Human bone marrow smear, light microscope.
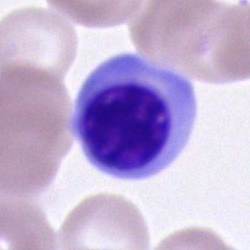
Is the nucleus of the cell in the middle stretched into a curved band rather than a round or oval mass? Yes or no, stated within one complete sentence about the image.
No, the nucleus of this cell is round or oval, not drawn out into a band.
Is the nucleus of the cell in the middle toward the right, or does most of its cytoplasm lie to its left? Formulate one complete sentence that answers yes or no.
No, it is to the right of the nucleus that most cytoplasm lies.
